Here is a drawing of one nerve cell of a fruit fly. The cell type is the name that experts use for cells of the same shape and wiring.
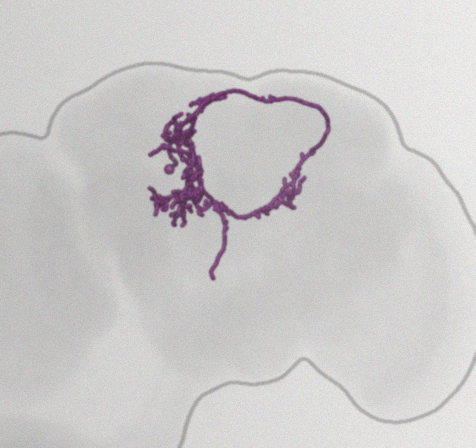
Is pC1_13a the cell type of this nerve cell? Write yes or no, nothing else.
yes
